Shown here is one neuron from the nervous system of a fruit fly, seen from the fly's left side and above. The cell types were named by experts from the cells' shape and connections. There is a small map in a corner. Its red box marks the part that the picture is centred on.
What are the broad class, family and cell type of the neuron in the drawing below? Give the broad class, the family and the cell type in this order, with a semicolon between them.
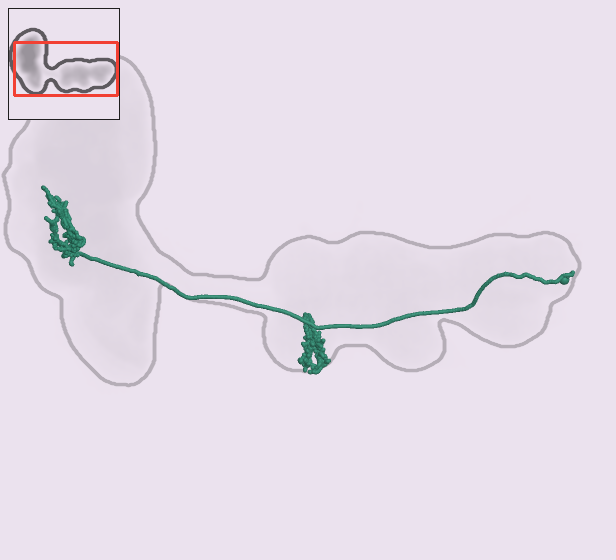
ascending neuron; hemilineage 09B; AN09B017e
